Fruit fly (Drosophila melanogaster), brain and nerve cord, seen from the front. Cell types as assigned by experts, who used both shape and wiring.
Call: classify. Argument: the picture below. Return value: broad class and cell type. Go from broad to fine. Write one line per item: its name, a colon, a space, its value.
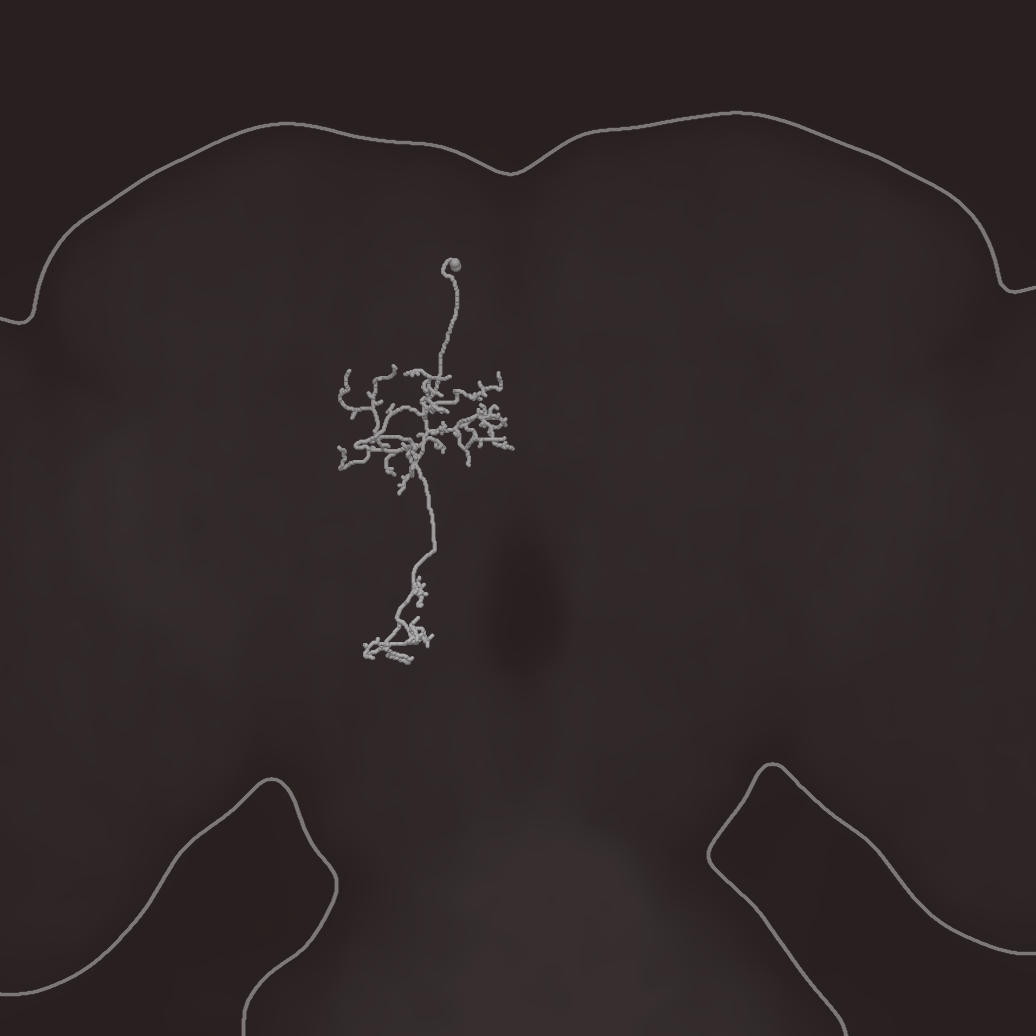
broad class: central-brain intrinsic neuron
cell type: IB032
